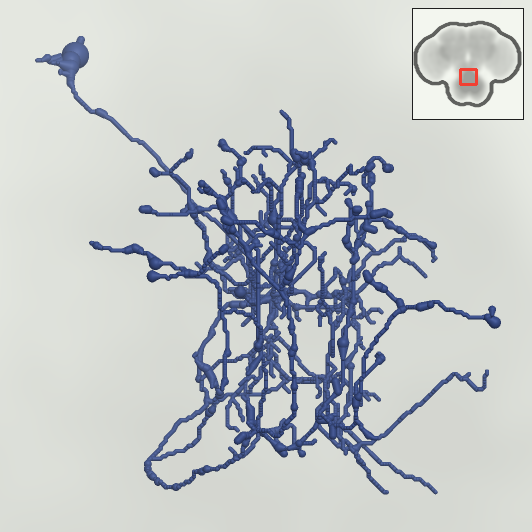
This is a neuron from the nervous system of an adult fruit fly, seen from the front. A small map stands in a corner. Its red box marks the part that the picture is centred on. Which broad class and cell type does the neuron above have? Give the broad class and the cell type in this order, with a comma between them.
nerve-cord intrinsic neuron, INXXX146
